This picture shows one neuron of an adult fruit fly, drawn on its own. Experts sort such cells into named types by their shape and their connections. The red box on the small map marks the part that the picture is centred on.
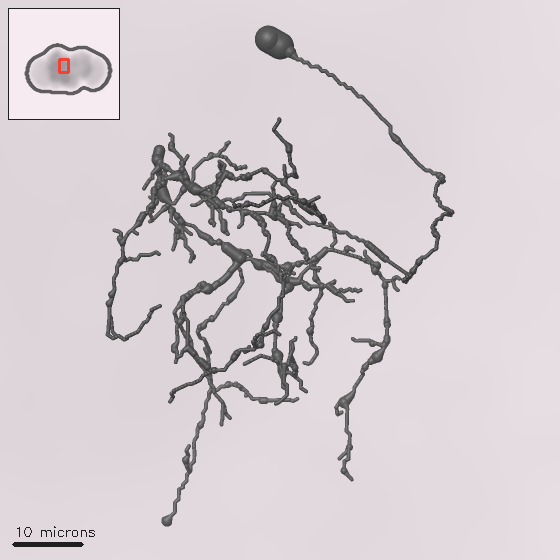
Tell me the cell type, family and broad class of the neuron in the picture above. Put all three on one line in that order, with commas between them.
IN11B022_b, hemilineage 11B, nerve-cord intrinsic neuron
